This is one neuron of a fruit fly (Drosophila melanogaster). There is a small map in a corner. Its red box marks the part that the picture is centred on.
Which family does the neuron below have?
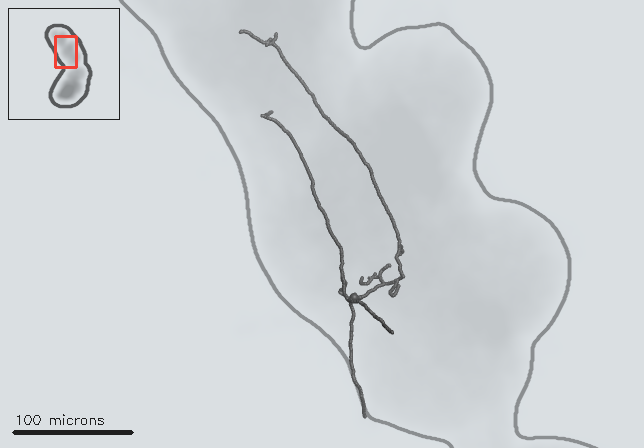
class mechanosensory proprioceptive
